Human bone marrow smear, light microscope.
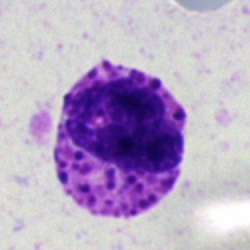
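Basophil in a stained bone marrow smear. The nucleus fills the upper part of the cell, and pale lilac cytoplasm forms a broad crescent below it. Coarse, round, dark purple granules lie in the cytoplasm and along the edges of the nucleus.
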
